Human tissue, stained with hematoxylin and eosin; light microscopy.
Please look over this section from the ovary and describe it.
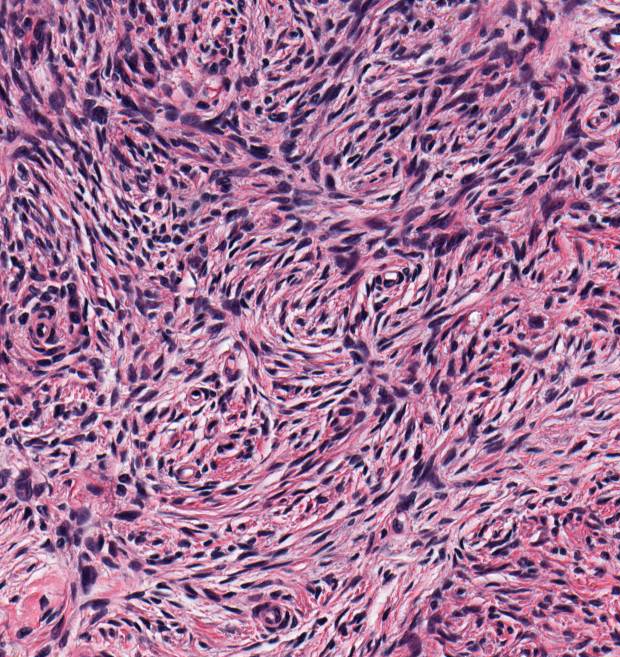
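Arrangement: densely packed spindle cells fill the whole field in short intersecting bundles and swirls. Scattered through the field are small concentric whorls of spindle cells, some centred on a tiny round lumen. Nuclei are elongated to oval, dark-staining and variable in size and shape. Cytoplasm is scant and pale pink, with indistinct cell borders.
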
